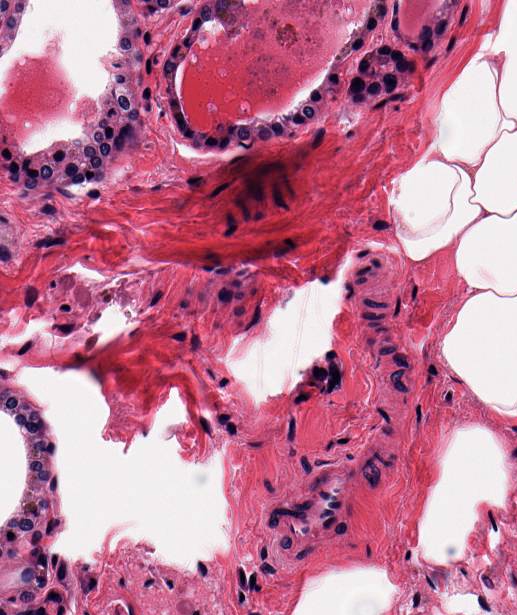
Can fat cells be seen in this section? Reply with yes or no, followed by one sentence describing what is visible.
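Yes. Along the right edge of the field lie large empty polygonal spaces bounded by thin pink membranes, the look of adipocytes.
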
